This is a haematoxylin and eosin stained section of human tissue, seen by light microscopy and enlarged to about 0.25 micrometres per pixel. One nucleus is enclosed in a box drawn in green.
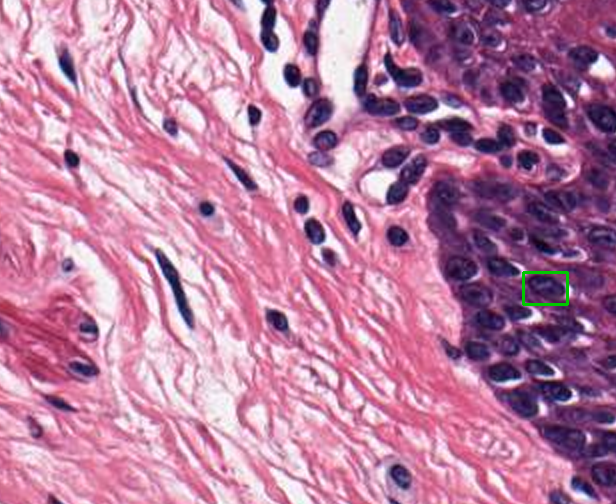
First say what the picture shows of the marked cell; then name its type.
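The nucleus is oval and dark purple, with slightly mottled rather than perfectly even staining. A thin clear crescent lines one side of the nucleus, separating it from the surrounding cytoplasm. The cytoplasm is a narrow purplish-pink rim around the nucleus, and the cell's outer outline cannot be made out clearly. The marked nucleus belongs to a squamous epithelial cell.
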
